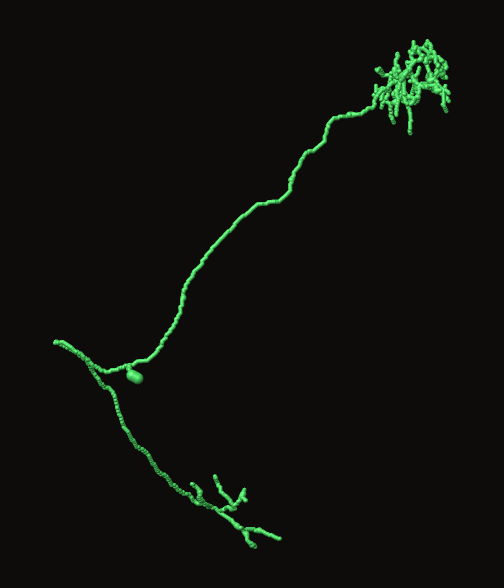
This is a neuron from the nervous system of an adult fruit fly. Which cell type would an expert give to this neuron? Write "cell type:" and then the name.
cell type: MeLo7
